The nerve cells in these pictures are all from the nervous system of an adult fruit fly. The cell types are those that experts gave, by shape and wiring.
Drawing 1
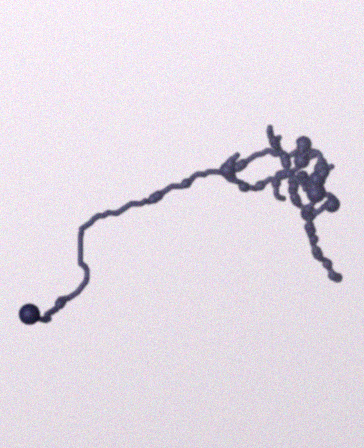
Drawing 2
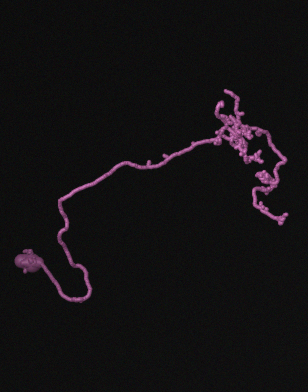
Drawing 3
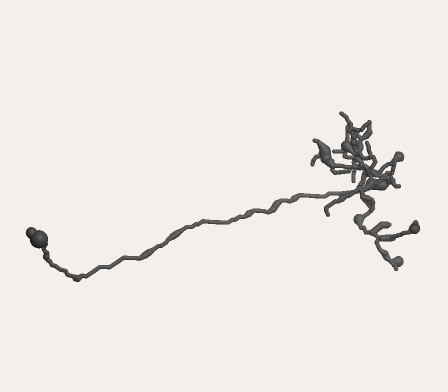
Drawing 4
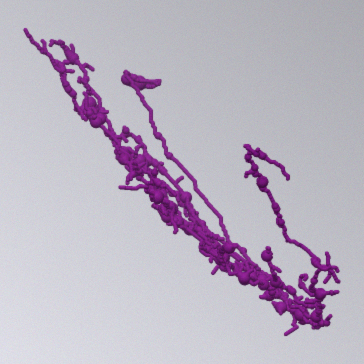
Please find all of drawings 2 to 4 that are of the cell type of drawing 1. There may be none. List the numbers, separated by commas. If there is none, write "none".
2, 3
